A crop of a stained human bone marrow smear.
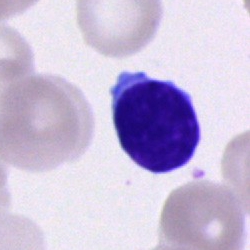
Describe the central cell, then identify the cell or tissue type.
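In outline, the cell is round to slightly oval. Dense, dark purple, condensed chromatin runs throughout the nucleus. No nucleolus can be seen. The cytoplasm shows no visible granules. The cell shown is a lymphocyte.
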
